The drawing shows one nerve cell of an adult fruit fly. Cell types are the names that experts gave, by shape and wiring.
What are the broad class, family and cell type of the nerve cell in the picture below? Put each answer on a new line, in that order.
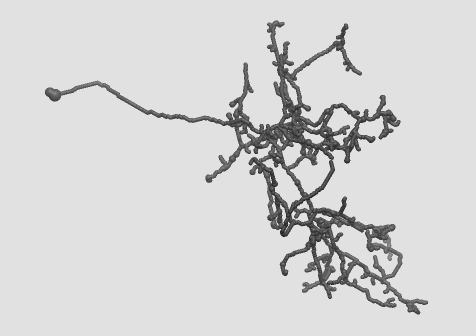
central-brain intrinsic neuron
hemilineage DM6_dorso_lateral
SIP069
